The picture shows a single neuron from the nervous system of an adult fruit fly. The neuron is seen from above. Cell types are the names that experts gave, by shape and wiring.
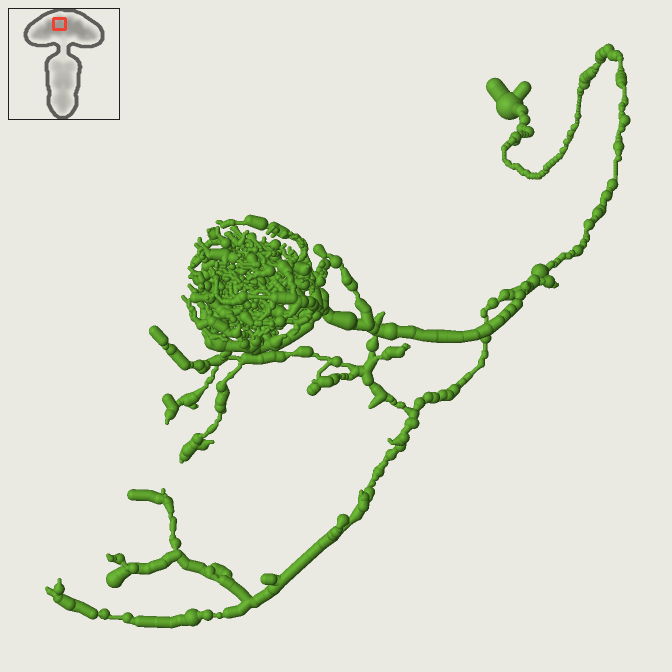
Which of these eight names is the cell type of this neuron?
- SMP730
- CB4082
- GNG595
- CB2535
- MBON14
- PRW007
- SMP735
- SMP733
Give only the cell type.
MBON14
